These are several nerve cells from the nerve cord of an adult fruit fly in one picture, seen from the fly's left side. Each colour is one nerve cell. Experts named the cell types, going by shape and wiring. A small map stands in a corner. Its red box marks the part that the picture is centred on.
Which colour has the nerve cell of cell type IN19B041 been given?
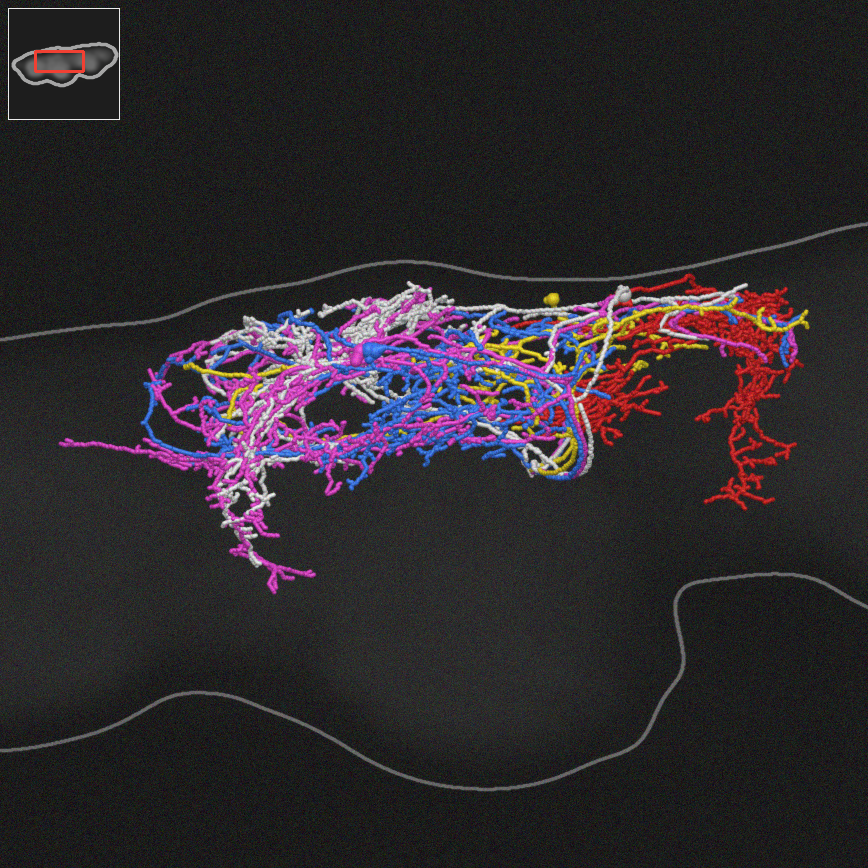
white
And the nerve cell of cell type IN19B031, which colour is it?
magenta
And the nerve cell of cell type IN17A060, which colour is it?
red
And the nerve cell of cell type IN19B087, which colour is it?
yellow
